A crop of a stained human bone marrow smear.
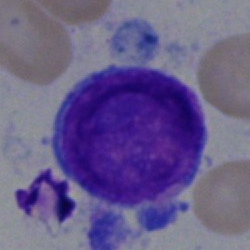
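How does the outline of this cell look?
Round and smooth, really.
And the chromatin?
Finely granular, with no coarse clumps anywhere.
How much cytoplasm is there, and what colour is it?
Just a thin rim around the nucleus, and that rim is deep blue.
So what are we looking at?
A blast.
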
